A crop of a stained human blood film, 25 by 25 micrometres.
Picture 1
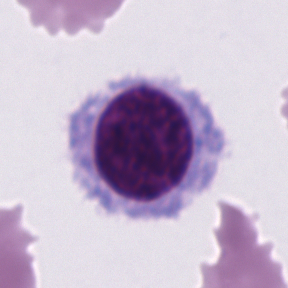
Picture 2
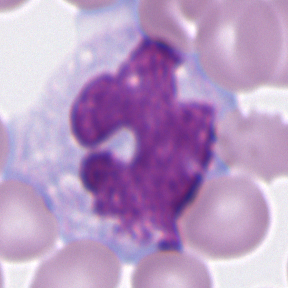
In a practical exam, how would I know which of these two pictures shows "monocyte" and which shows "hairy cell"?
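The hairy cell is in picture 1, and the monocyte in picture 2. The border of the hairy cell is ragged and fuzzy all the way round rather than smooth, whereas the monocyte has an outline that is irregular rather than round.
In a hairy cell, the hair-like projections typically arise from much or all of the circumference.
The hairy cell's nucleus is round, with an even outline free of indentations; it measures about 10 by 9 micrometres and fills about 50% of a cell about 13 micrometres across. The monocyte's nucleus, by contrast, is folded, with a deep notch cutting into it from the left side. Many small pale vacuoles are scattered through the monocyte's cytoplasm.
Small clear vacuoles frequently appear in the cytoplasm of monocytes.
Some features are shared, and the first is that neither nucleus shows a nucleolus.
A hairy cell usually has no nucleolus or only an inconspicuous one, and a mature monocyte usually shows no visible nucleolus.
Both cells also have pale blue cytoplasm: a rim surrounding the nucleus on all sides in picture 1, a pale greyish blue in picture 2.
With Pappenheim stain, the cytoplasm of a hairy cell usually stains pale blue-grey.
Neither shows coarse granules: the hairy cell has no distinct purple-red granules, and the monocyte no coarse coloured ones.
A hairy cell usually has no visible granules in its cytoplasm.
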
